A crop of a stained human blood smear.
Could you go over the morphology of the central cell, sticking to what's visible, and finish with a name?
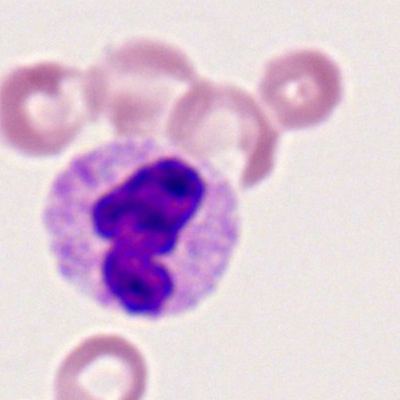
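First, the nucleus is split into two lobes, one stacked above the other. Second, it shows no visible nucleoli. Third, fine pinkish-violet granules are scattered through all of the cytoplasm. Fourth, the cytoplasm shows no vacuoles. This is a segmented neutrophil.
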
